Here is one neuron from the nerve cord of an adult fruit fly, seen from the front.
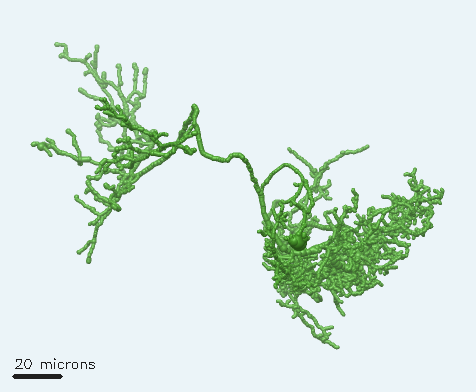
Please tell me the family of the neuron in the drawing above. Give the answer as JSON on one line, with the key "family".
{"family": "hemilineage 07B"}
